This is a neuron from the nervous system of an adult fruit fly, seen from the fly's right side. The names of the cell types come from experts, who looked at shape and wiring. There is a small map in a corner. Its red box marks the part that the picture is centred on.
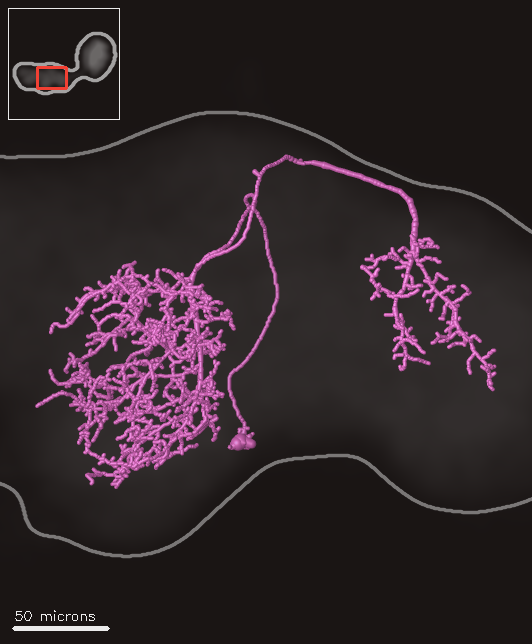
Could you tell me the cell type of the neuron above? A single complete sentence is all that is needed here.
Under cell type classification, the neuron is IN02A003.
